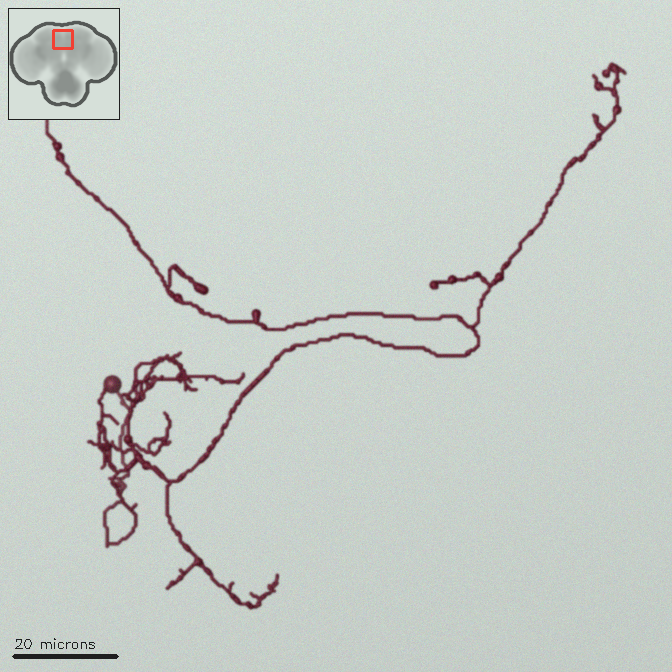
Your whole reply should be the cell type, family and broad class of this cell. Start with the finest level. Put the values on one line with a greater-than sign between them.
FS3_b > class CX > central-brain intrinsic neuron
